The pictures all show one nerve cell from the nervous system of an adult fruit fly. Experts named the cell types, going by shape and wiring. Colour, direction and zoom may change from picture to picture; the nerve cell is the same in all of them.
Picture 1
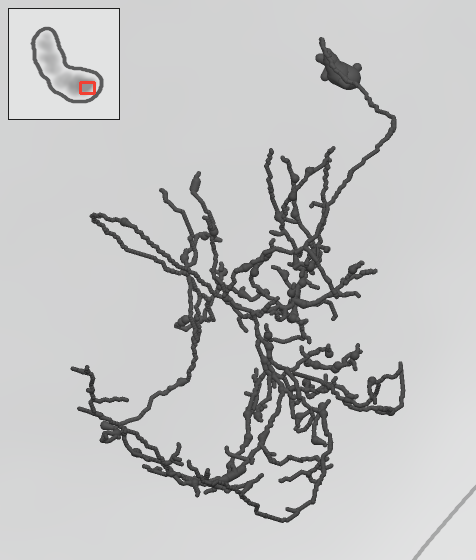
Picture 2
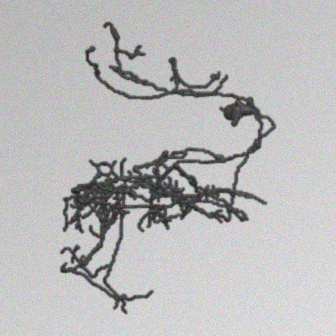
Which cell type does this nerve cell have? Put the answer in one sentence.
The cell type is CB1062.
